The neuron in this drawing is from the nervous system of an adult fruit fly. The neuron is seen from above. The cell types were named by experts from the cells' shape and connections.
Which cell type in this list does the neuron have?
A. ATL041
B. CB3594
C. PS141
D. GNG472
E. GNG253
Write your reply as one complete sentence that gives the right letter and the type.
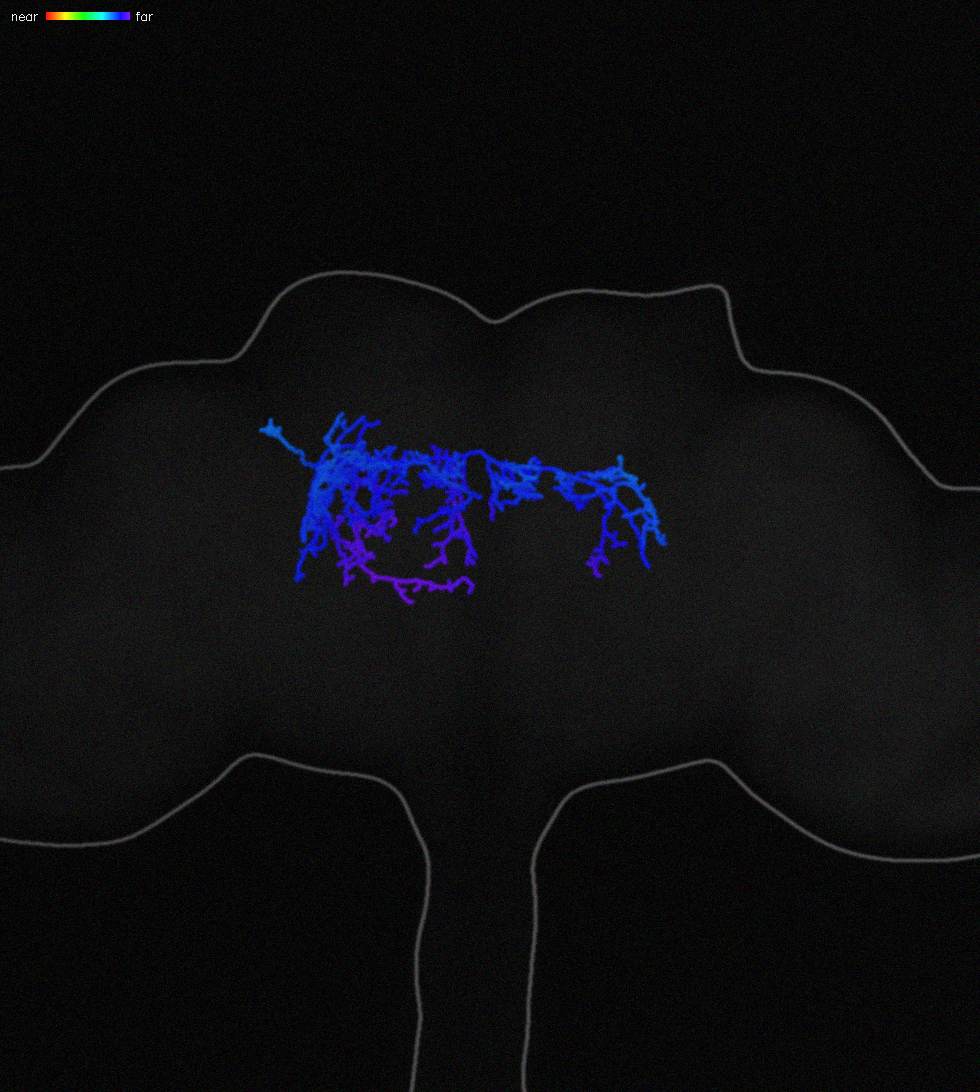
The neuron represents the cell type GNG472, found under option D.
